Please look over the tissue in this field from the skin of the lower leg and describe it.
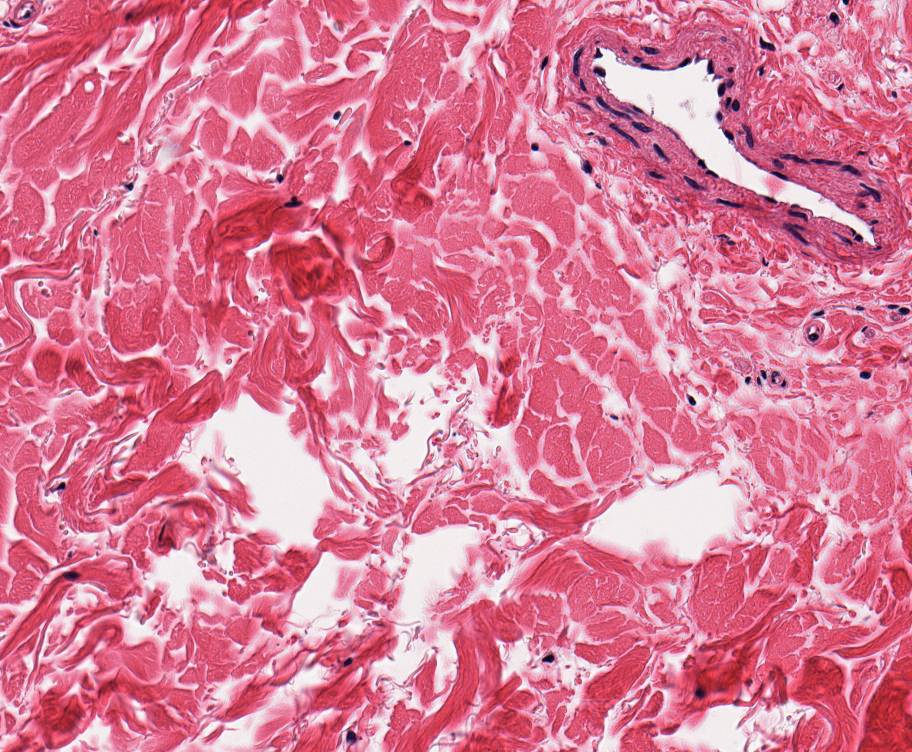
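Thick eosinophilic collagen bundles fill this field, running in many different directions. Now look at the larger vessel in the upper right: its lumen is empty and white. Just below it, at the right edge, sit a couple of small round vessel profiles. You won't find any fat cells here.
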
